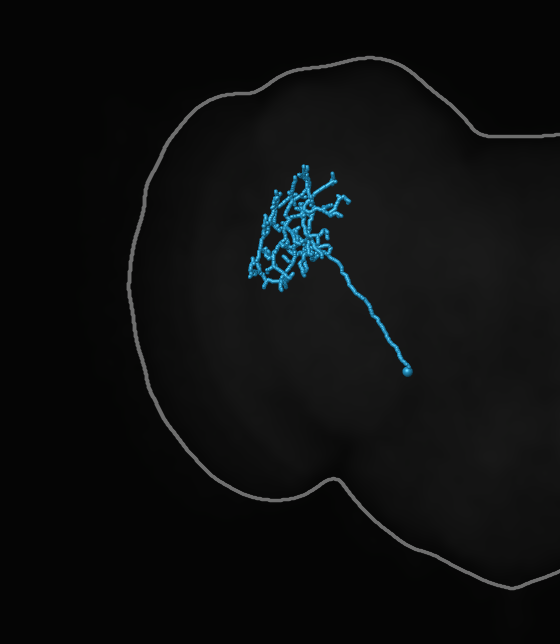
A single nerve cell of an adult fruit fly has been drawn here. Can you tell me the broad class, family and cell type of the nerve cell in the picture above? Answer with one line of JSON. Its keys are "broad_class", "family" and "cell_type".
{"broad_class": "optic-lobe intrinsic neuron", "family": "Li", "cell_type": "Li18a"}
